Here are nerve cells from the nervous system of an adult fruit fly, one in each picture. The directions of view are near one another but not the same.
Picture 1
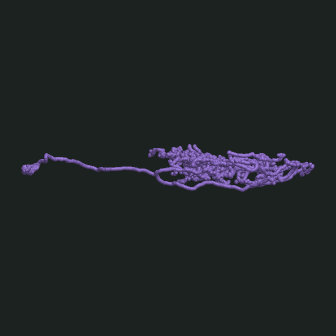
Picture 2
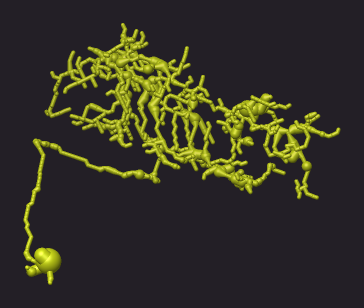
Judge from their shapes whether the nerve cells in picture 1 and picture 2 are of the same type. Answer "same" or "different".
different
